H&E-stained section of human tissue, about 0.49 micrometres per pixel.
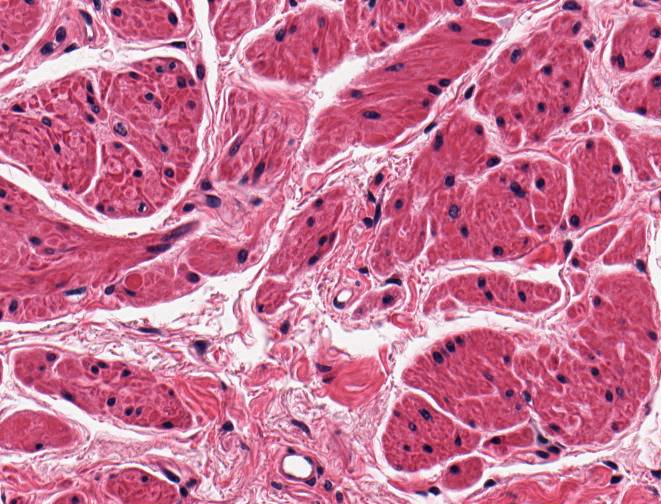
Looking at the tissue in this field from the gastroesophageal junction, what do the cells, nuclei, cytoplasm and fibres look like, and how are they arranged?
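See how the field is built from bundles of smooth muscle cells, with strips of loose connective tissue between them. Notice they run in different directions, some cut across, others lengthwise. Each cell holds one central nucleus; where a cell is cut lengthwise, the nucleus is elongated with blunt ends. The cytoplasm is pink, with no cross-striations.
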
